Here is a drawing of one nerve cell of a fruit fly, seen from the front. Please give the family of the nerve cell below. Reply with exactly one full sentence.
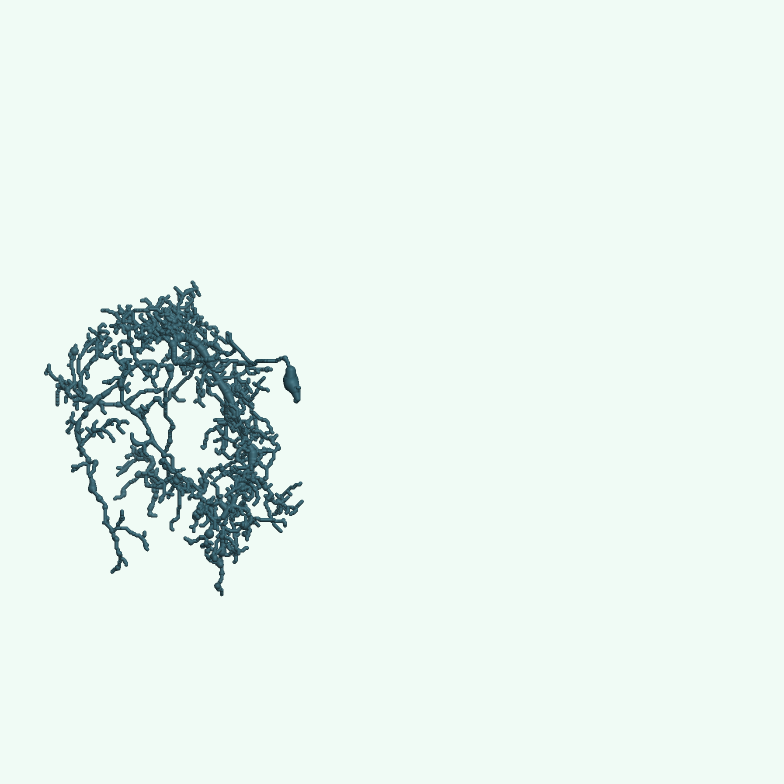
This nerve cell is sorted under the family hemilineage 17A.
